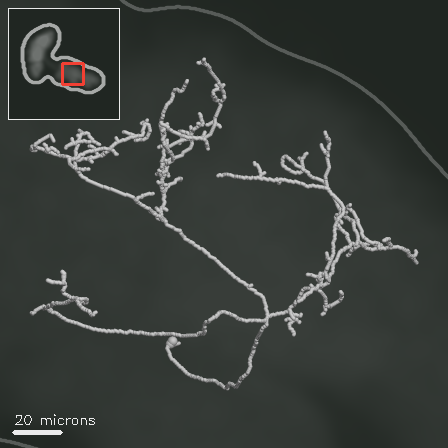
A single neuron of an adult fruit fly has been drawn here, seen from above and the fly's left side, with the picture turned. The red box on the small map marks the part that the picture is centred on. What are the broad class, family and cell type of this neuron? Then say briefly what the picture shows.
This is a nerve-cord intrinsic neuron. The family is hemilineage 05B. It is of cell type IN05B073. It lies in the nerve cord. From left to right in the picture it spans about 170 microns. The picture shows dozens of branch ends.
